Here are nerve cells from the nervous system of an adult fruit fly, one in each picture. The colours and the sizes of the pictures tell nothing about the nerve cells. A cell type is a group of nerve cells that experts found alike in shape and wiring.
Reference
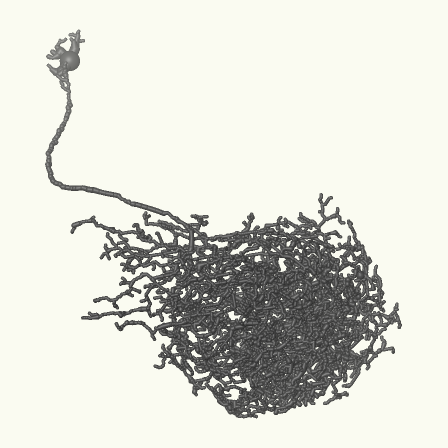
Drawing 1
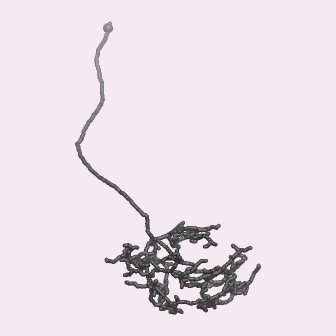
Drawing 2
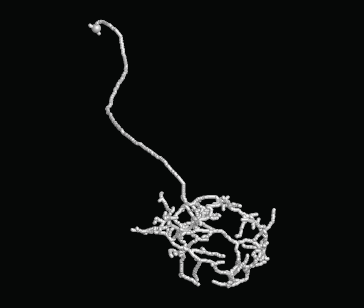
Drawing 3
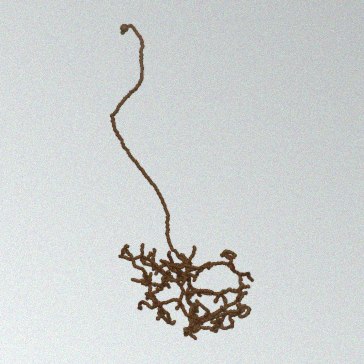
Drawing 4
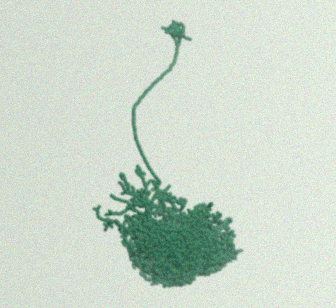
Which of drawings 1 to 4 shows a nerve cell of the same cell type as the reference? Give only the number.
4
